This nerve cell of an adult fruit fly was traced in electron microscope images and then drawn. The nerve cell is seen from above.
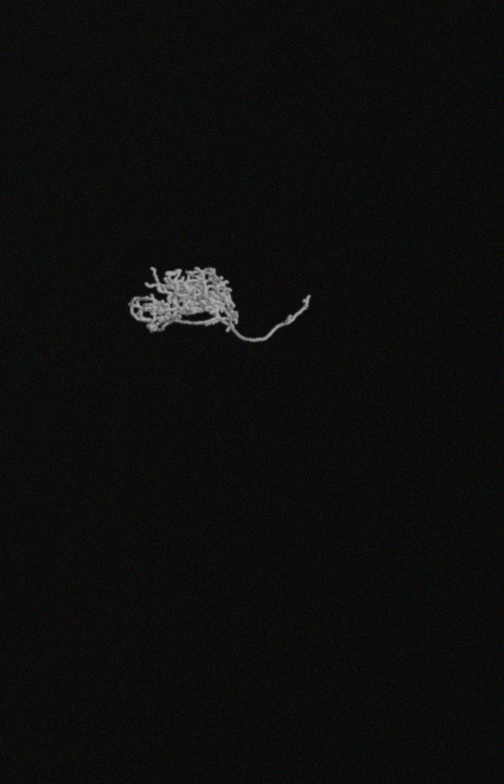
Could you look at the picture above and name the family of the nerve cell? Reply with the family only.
hemilineage ALv2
